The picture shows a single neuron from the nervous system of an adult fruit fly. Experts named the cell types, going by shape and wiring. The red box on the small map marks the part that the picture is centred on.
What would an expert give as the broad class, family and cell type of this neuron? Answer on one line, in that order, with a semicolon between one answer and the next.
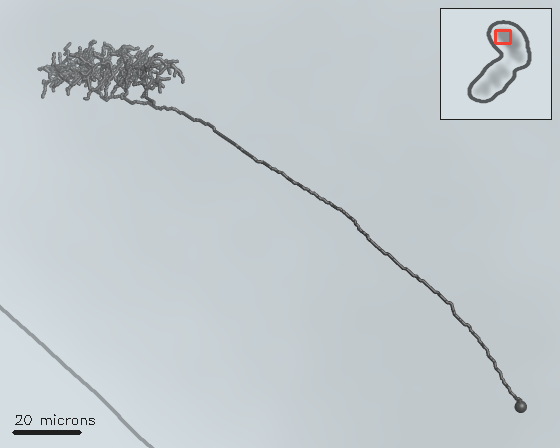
optic-lobe intrinsic neuron; Pm; Pm1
